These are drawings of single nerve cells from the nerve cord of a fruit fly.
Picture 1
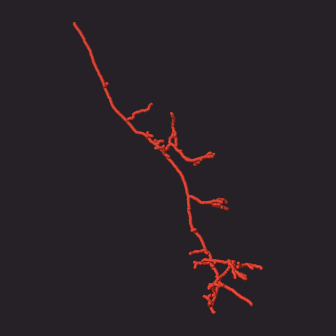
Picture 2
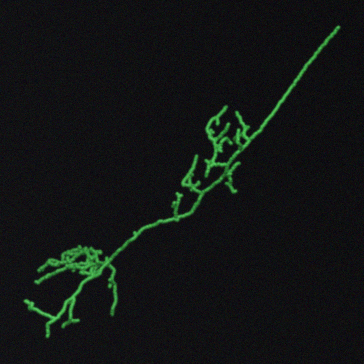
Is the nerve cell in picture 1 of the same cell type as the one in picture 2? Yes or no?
no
